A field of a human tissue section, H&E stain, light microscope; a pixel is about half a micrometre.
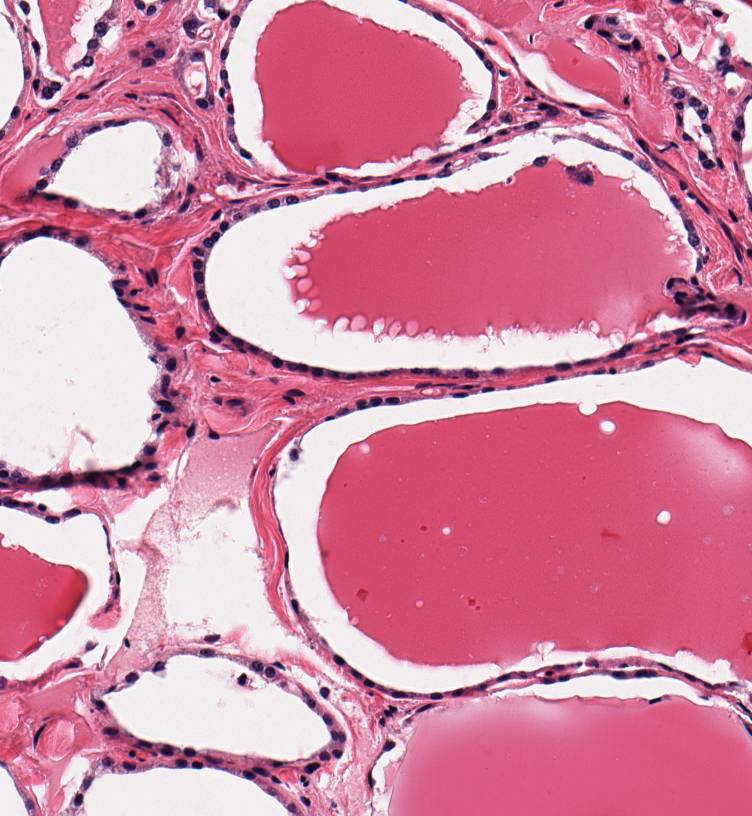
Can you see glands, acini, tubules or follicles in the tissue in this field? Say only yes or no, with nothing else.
Yes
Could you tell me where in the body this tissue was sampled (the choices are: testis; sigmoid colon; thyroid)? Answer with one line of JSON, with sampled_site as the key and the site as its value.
{"sampled_site": "thyroid"}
